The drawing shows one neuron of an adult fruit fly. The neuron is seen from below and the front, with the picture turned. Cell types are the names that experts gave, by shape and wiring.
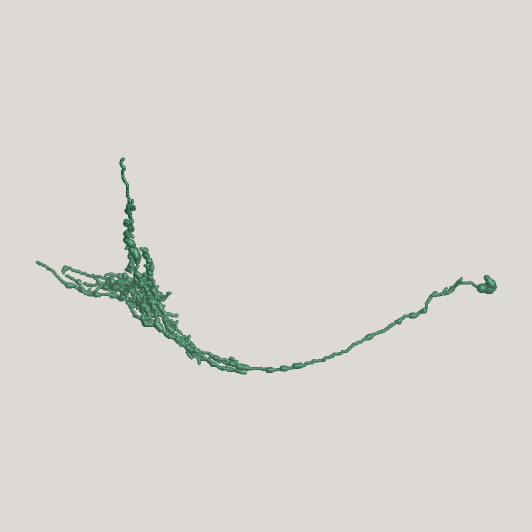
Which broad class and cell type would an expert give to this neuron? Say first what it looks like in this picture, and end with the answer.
The cell body can be seen on the right of the picture. In this view it is wider than it is tall. It is an optic-lobe intrinsic neuron. Its cell type is aMe6b.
